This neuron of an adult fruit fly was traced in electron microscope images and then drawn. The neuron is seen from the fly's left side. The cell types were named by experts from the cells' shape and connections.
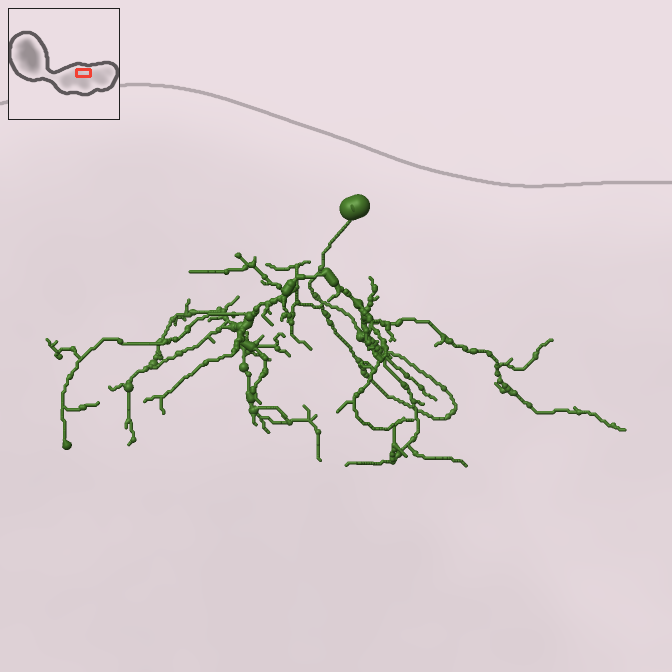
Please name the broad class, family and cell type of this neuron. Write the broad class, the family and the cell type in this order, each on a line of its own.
nerve-cord intrinsic neuron
hemilineage 11B
IN11B022_b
